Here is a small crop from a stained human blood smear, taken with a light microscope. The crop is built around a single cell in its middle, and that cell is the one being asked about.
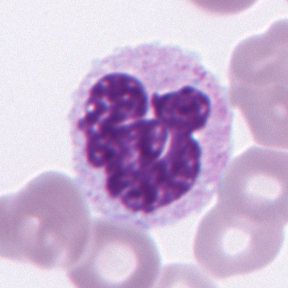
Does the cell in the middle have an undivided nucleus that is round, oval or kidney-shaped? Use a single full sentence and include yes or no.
No, what this cell has is a nucleus made of separate segments.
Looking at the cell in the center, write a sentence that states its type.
The cell under consideration, at the middle of the crop, is a segmented neutrophil.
